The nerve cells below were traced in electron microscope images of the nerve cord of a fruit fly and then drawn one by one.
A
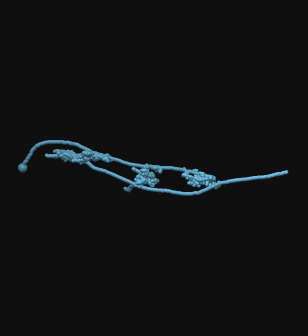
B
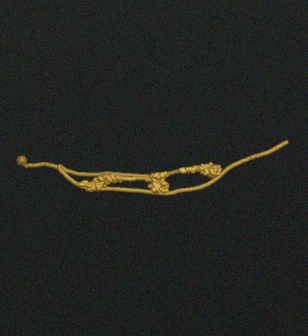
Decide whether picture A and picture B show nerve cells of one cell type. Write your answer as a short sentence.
They are of the same cell type.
